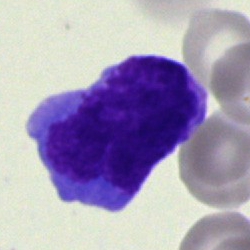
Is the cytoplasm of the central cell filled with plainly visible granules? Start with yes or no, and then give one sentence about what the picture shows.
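No. No granules are visible in the cytoplasm.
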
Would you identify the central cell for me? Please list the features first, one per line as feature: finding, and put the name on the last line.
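Outline: irregular and angular, not round
Nucleus: fills most of the cell
Cytoplasm: pale blue-violet
Cytoplasmic rim: widest on the left and lower side
Name: blast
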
